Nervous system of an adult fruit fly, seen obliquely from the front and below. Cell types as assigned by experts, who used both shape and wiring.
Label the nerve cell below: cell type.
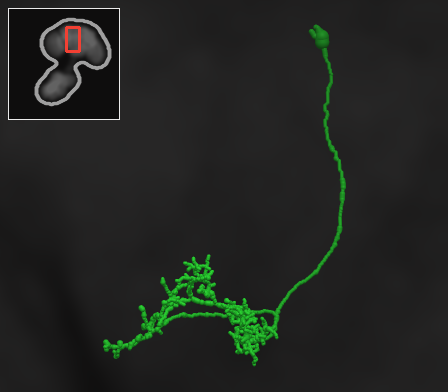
SAD078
